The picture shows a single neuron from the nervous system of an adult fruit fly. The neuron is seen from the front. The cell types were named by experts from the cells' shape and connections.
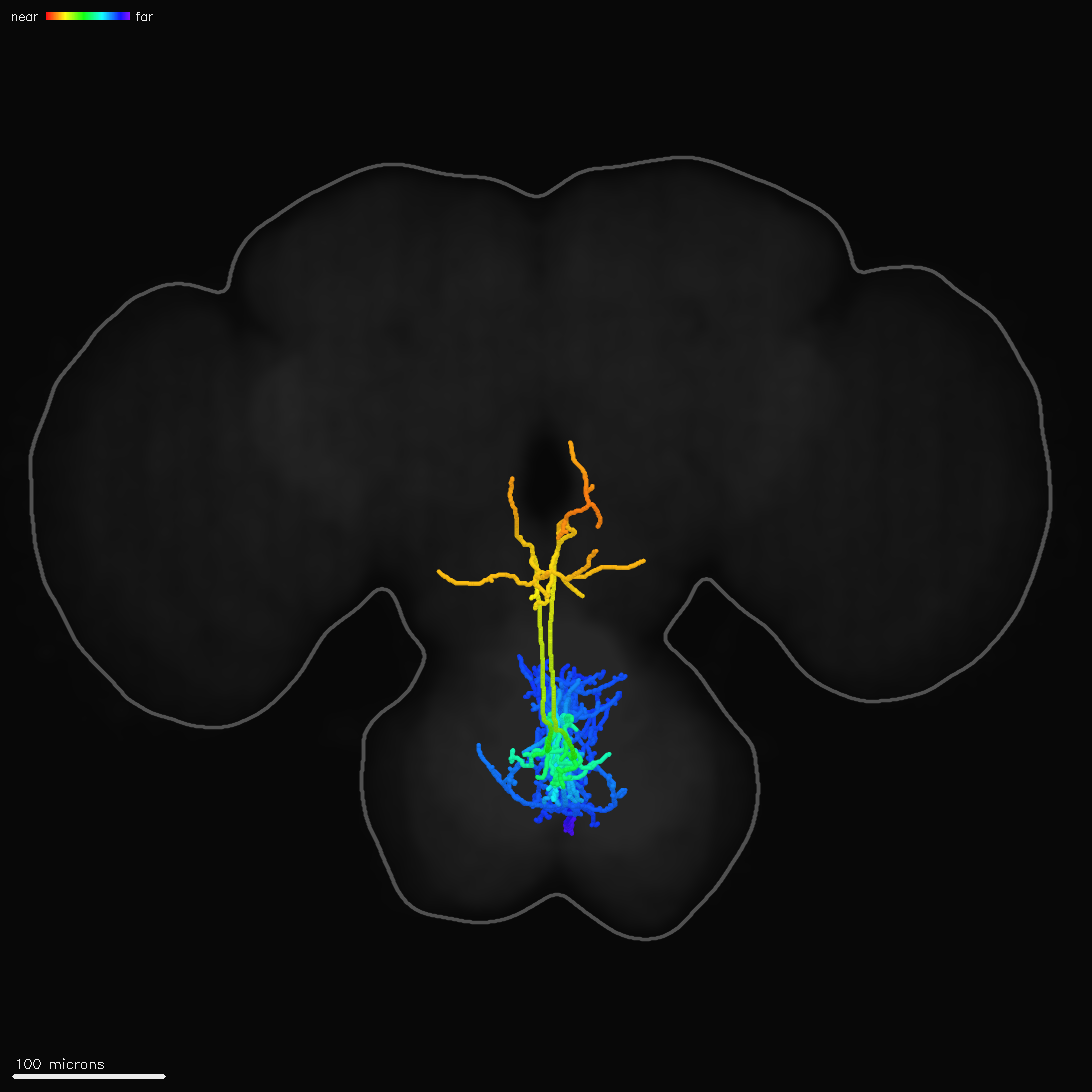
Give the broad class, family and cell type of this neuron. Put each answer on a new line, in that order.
ascending neuron
hemilineage 00A
AN00A006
